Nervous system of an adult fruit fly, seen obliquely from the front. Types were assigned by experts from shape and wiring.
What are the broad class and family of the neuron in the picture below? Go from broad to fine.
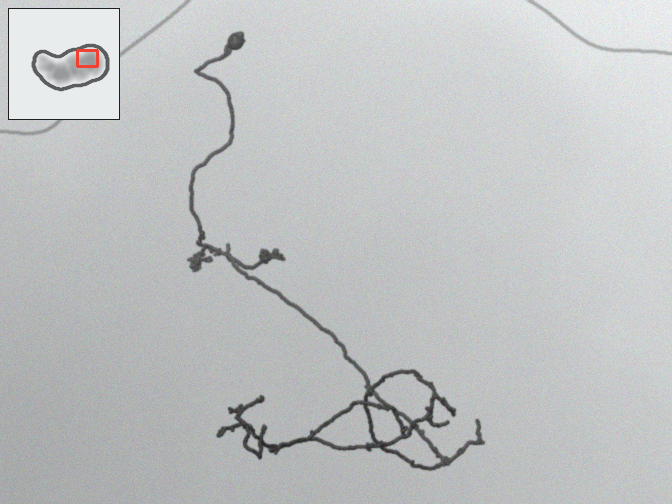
central-brain intrinsic neuron; class Kenyon Cell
